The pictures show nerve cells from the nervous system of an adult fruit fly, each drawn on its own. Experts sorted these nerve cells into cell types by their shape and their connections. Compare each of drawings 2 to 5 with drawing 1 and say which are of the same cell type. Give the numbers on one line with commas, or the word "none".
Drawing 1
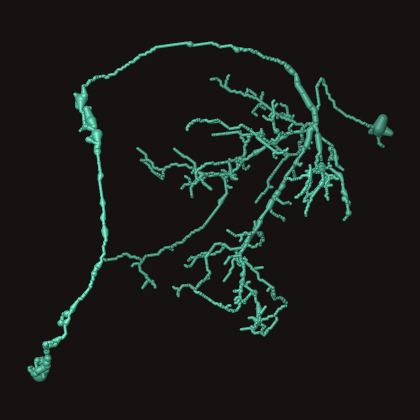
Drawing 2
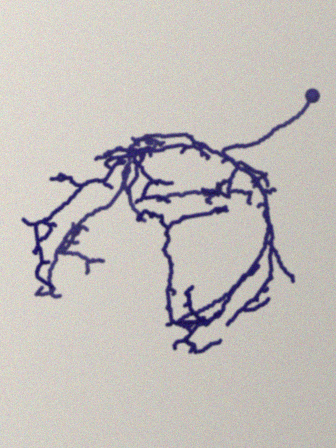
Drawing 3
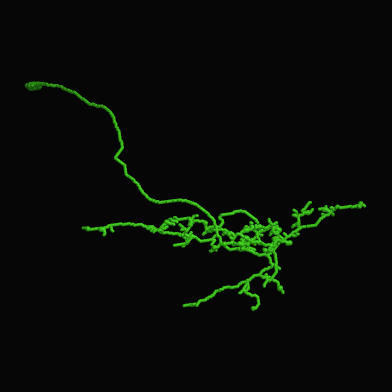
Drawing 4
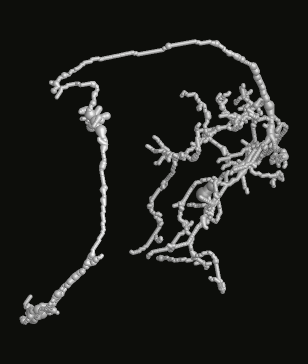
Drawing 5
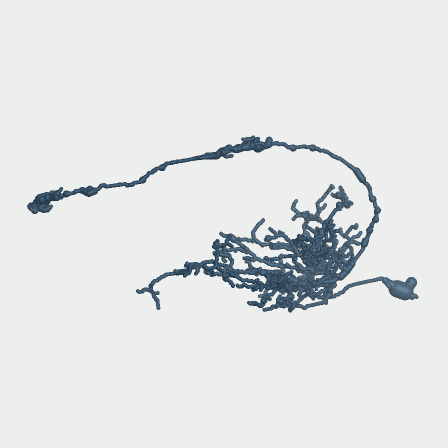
4, 5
